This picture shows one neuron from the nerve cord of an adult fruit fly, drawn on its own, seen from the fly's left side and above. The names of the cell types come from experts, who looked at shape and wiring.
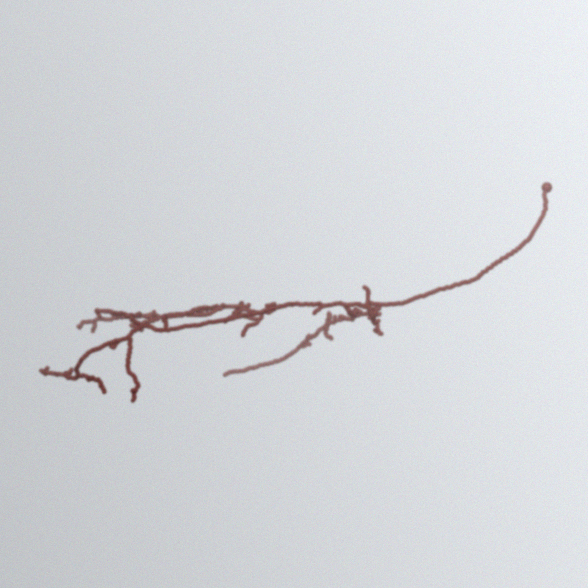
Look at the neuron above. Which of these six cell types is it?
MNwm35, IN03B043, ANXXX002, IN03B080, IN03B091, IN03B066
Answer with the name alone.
IN03B091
